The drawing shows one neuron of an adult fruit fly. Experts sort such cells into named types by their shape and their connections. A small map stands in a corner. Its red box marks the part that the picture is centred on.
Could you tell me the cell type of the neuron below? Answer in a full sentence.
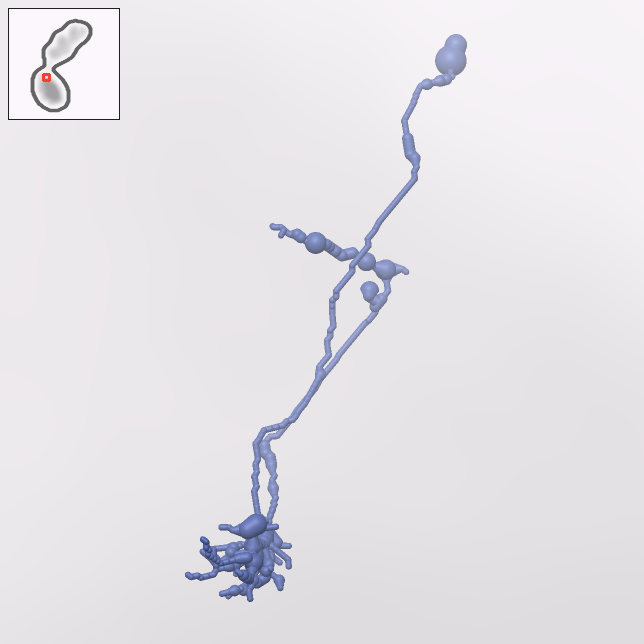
The cell type is T5c.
